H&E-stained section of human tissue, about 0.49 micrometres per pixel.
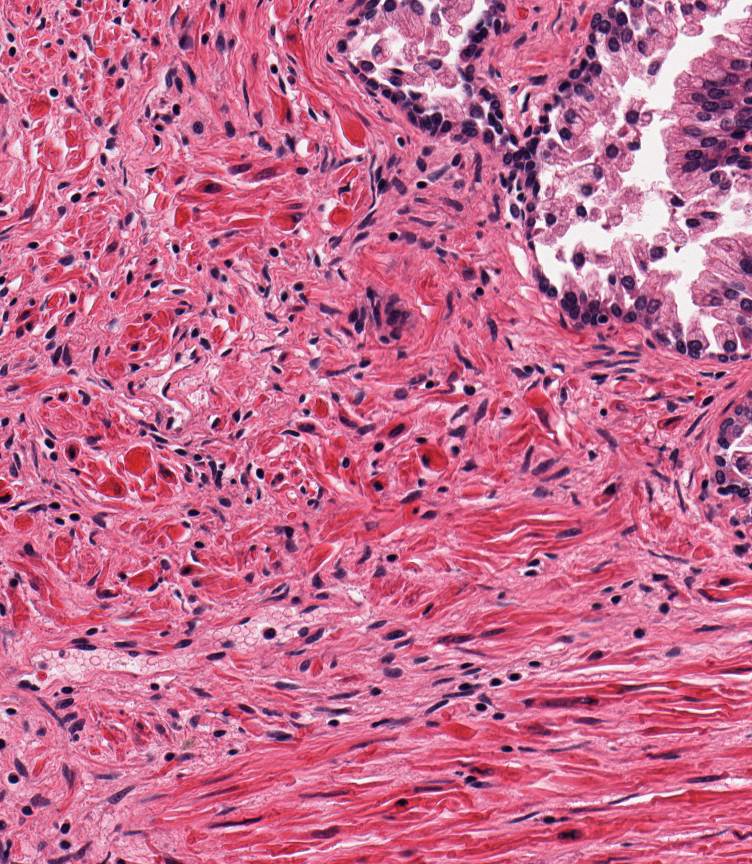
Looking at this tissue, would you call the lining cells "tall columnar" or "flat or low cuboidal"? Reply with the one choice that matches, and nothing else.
Tall columnar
